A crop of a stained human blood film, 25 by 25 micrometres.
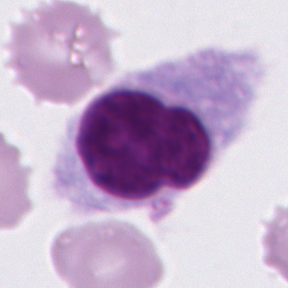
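Hairy cell: the nucleated cell at the centre of this stained smear of peripheral blood. Its outline is irregular rather than round. No nucleoli can be made out in the nucleus. The cytoplasm is pale greyish lilac, with only a faint fine mottling and no coarse granules.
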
